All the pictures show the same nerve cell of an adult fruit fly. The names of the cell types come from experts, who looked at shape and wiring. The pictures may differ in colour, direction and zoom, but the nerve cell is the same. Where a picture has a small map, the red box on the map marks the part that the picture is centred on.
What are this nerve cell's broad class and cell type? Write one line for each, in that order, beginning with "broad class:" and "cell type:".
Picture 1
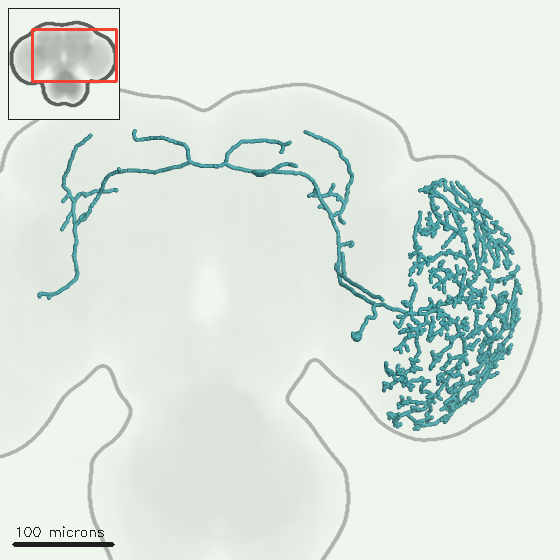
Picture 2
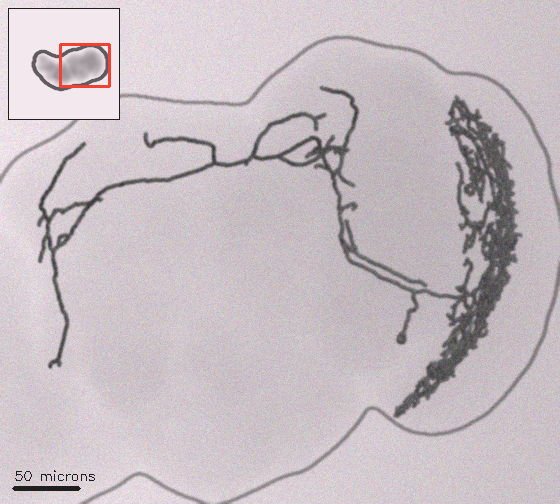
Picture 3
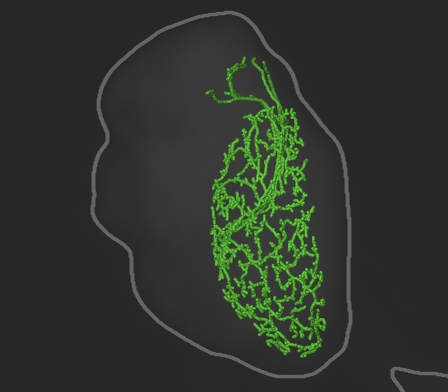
broad class: visual projection neuron
cell type: aMe9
